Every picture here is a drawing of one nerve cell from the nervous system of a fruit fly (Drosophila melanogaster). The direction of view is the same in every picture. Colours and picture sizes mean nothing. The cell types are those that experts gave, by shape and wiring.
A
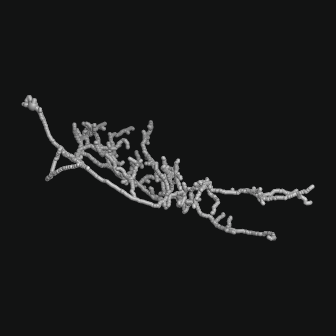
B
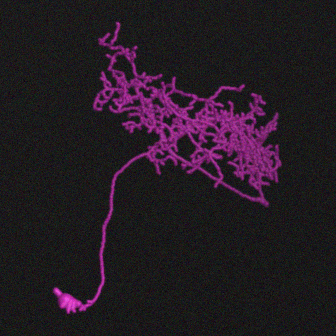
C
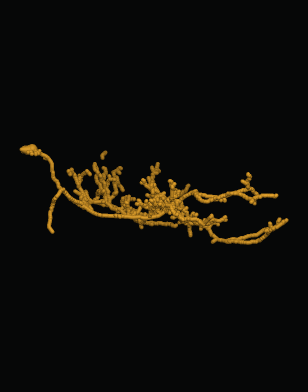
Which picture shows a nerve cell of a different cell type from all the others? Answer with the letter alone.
B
